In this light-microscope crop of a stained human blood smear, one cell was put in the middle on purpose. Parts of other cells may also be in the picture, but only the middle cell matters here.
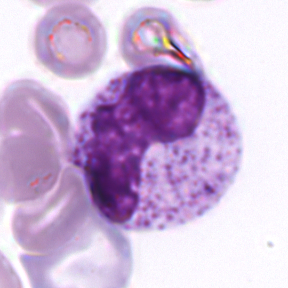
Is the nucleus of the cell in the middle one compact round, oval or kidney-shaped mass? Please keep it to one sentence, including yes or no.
Yes, the nucleus of the cell is compact, undivided and round, oval or kidney-shaped.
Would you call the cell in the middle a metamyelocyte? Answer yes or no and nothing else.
no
